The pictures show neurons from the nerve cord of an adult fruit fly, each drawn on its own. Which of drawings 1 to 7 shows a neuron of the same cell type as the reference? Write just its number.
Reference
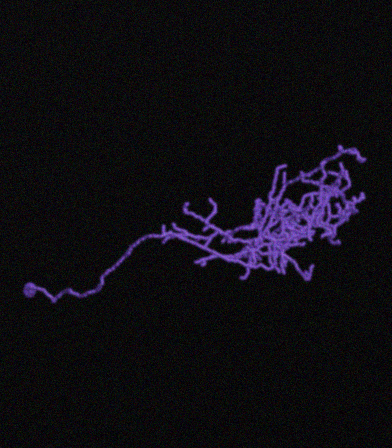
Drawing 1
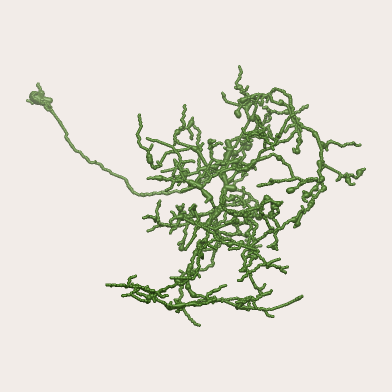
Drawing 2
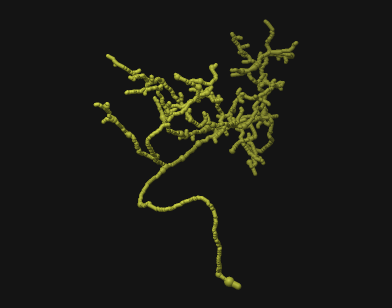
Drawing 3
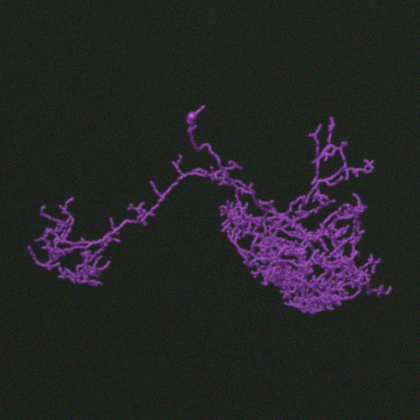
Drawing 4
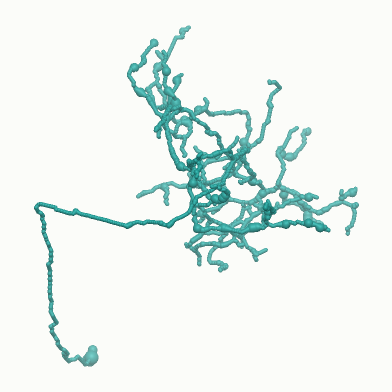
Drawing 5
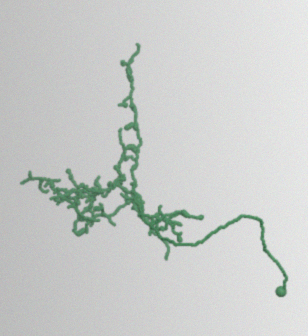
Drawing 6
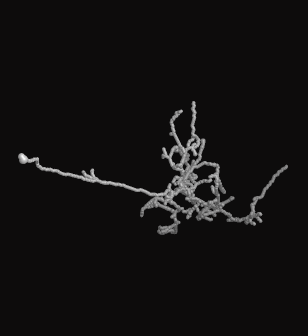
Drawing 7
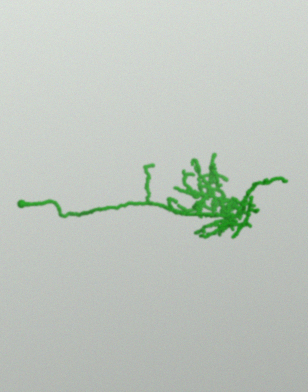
6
